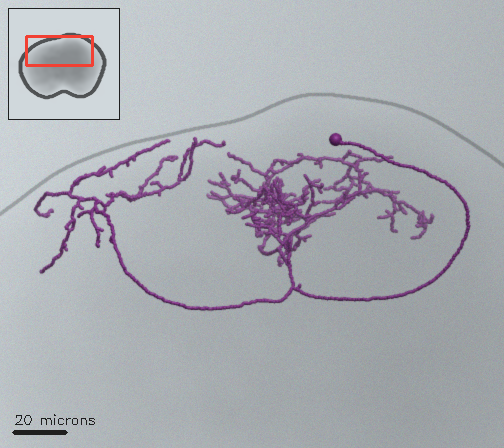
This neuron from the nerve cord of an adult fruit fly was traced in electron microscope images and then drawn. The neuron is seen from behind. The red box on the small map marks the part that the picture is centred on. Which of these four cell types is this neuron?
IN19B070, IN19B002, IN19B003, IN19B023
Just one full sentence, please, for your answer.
As its cell type, this neuron has IN19B070.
